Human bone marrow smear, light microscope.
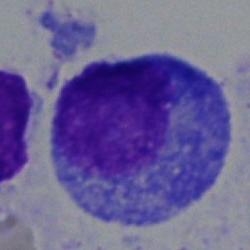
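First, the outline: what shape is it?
Round, I see, with a smooth border.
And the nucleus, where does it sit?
Off-centre, toward the upper left, stained a deep purple that is darker than the cytoplasm.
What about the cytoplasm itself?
It looks mottled, with small pale spots.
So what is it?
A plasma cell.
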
